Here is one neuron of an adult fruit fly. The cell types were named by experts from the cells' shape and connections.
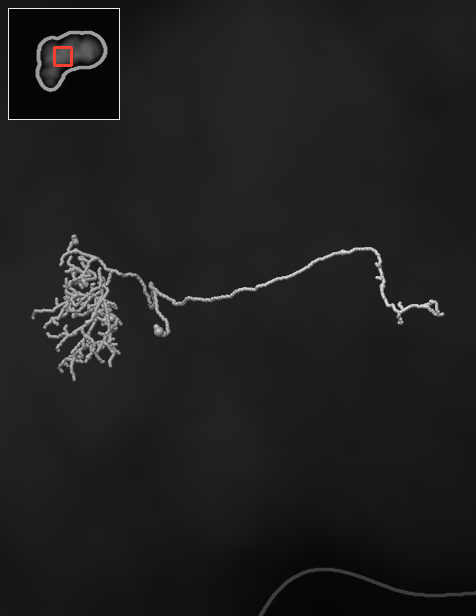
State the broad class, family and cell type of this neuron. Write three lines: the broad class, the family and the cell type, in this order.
visual projection neuron
hemilineage VPNd2
LC10b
